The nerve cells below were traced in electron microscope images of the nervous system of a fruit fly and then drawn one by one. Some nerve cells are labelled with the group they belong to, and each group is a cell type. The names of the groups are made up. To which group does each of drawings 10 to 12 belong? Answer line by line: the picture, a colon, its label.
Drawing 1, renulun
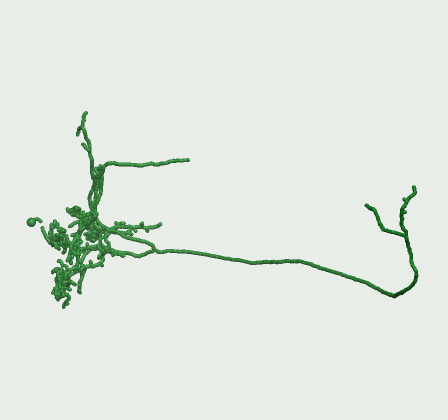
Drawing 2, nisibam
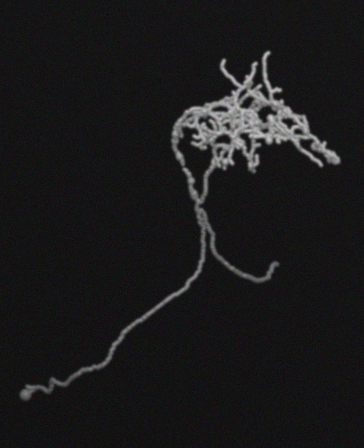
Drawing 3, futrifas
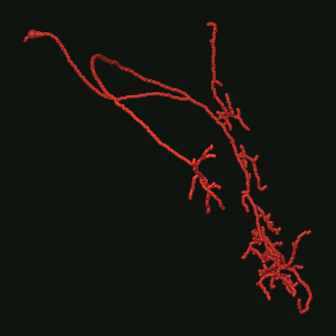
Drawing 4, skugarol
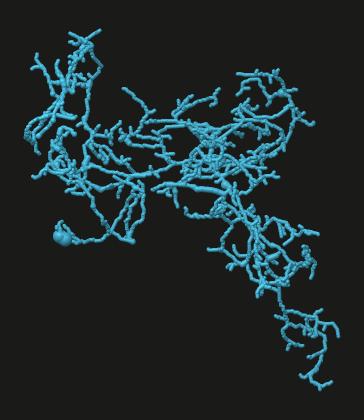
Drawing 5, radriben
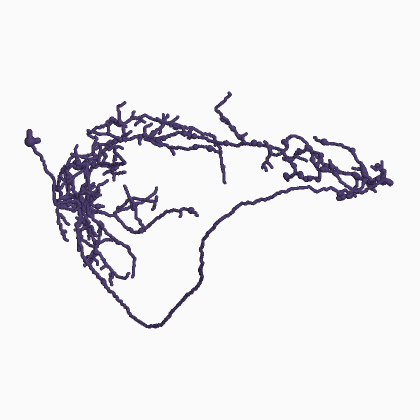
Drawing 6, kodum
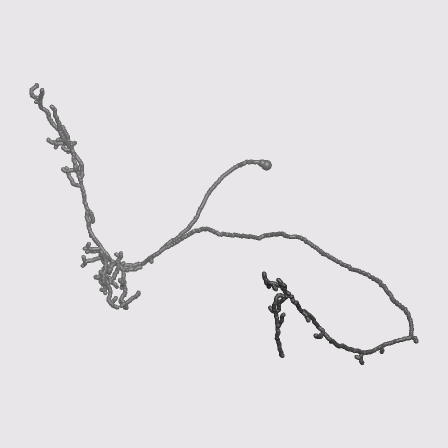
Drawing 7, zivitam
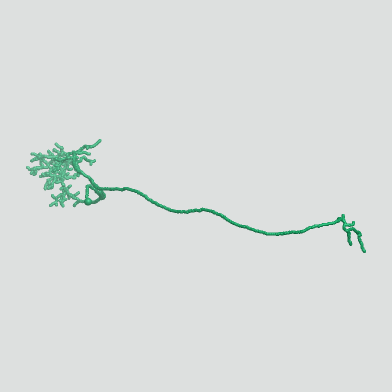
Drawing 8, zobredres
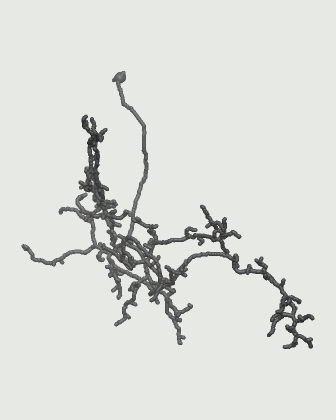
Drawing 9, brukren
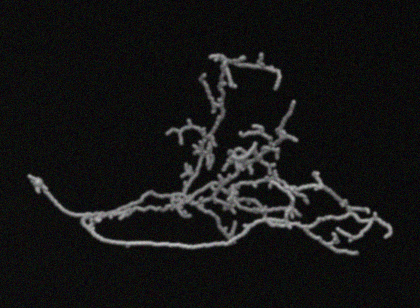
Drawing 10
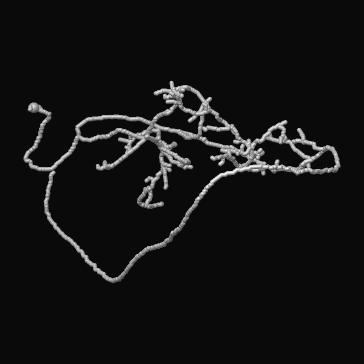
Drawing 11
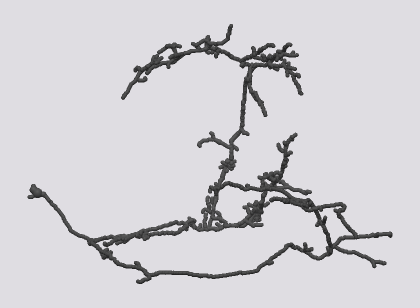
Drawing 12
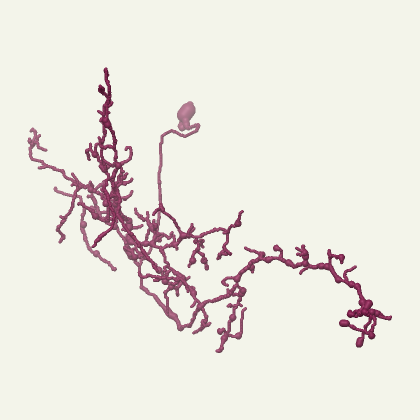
10: radriben
11: brukren
12: zobredres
